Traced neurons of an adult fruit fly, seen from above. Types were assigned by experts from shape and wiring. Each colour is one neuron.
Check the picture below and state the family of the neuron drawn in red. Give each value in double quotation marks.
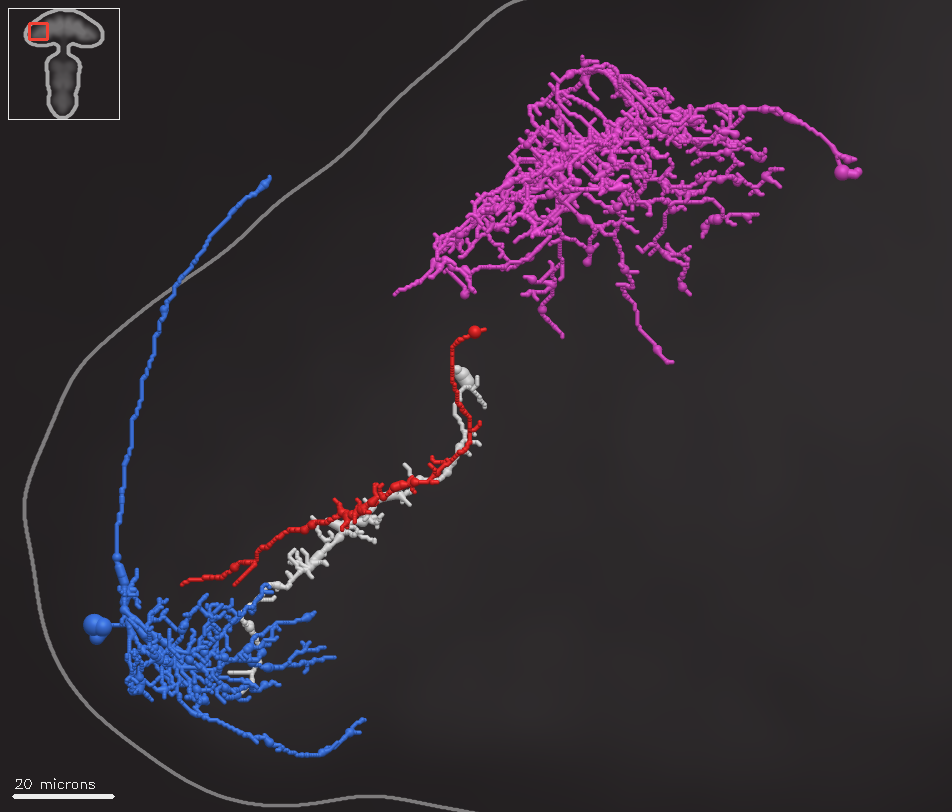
"Dm"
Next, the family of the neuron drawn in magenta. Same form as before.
"Dm"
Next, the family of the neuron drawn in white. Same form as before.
"Dm"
